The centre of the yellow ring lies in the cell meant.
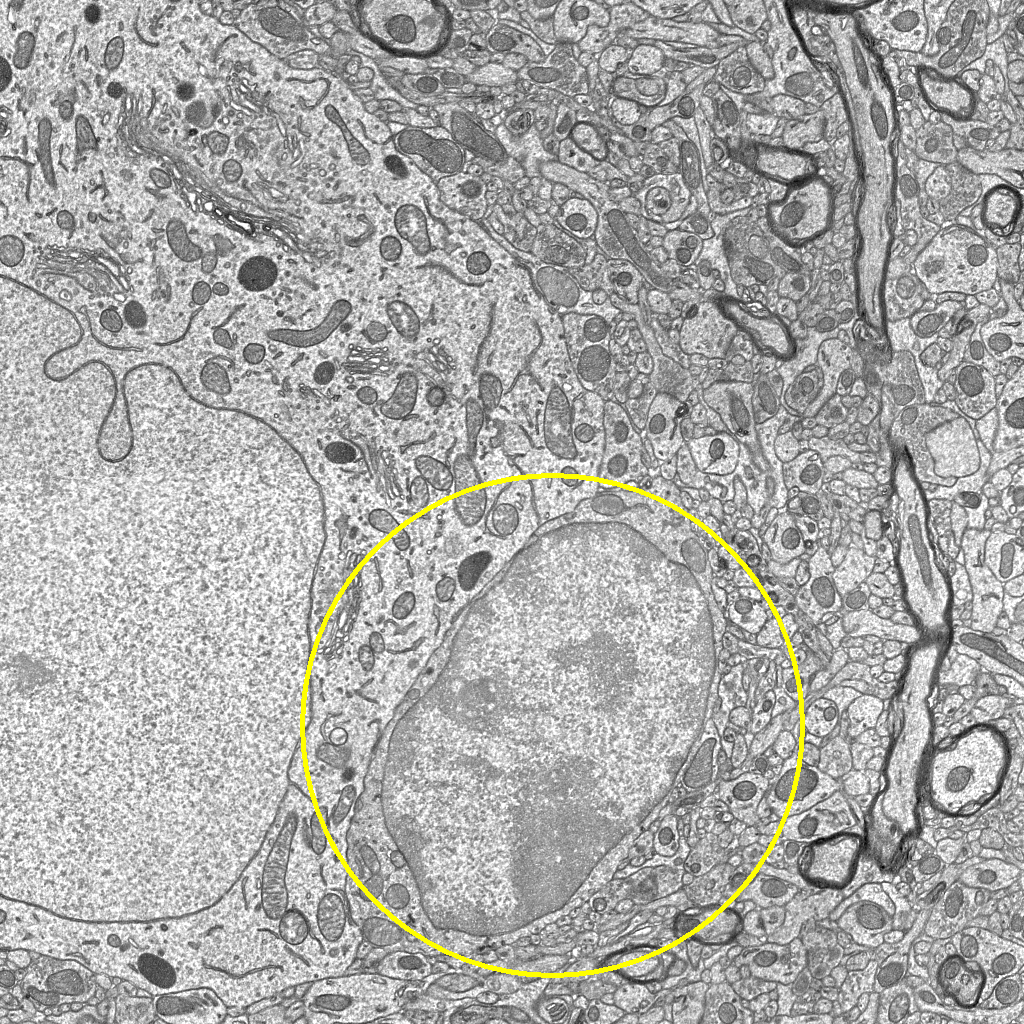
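Oligodendrocyte in mouse visual cortex, within the yellow ring. Its nucleus, an elongated oval with the long axis running from upper right to lower left, lies entirely inside the ring. A smooth nuclear envelope shows no deep folds. Chromatin gathers into large, irregular darker patches scattered through the nuclear interior.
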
